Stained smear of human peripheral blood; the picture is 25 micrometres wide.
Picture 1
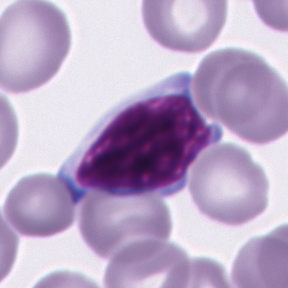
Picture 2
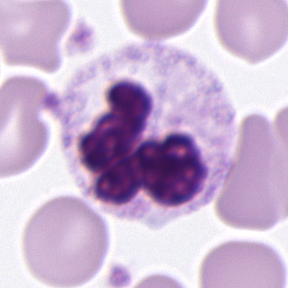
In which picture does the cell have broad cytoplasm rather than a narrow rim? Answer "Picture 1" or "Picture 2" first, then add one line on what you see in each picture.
Picture 2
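What picture 1 shows: The cytoplasm forms only a thin rim around the nucleus.
What picture 2 shows: The cytoplasm is plentiful and pale pinkish-lilac.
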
